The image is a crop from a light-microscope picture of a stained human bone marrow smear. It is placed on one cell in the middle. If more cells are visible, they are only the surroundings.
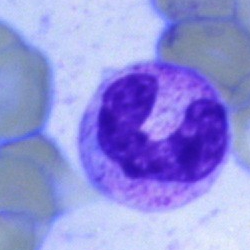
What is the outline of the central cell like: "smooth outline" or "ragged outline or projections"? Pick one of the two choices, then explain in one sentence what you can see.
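Smooth outline. The cell outline is round and smooth.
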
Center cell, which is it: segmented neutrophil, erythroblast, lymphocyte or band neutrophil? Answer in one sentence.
The cell featured at the centre of this crop is a band neutrophil.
